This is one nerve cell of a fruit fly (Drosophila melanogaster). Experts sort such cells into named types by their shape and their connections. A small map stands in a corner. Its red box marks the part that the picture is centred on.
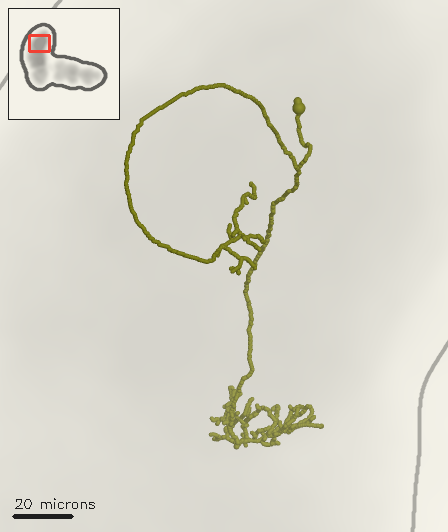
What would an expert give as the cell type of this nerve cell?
LC6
